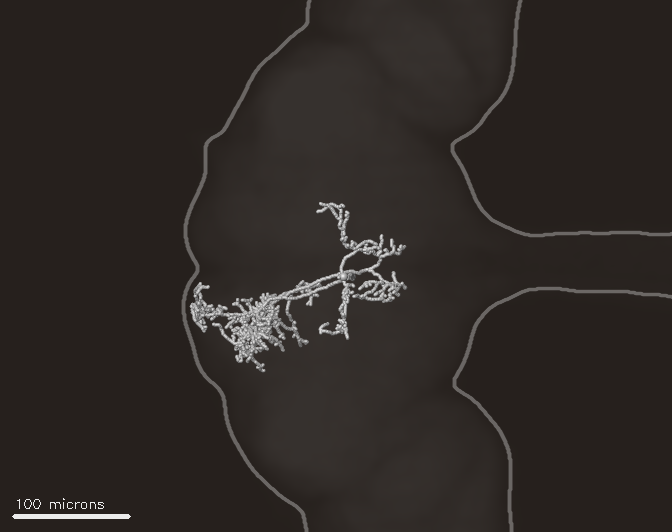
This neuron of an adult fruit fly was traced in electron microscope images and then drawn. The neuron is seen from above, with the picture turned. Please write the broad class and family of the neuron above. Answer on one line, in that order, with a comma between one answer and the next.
central-brain intrinsic neuron, hemilineage DM1_antero_dorsal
